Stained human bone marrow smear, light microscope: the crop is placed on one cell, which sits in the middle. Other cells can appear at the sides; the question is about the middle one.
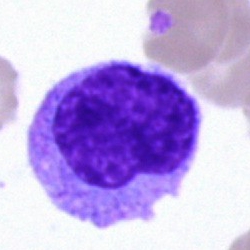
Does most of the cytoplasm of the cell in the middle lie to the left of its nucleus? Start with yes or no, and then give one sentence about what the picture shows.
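Yes. The nucleus sits toward the upper right, leaving most cytoplasm at the lower left.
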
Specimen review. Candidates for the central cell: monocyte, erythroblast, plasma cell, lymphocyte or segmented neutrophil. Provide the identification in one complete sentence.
In the centre of this crop there is a monocyte.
